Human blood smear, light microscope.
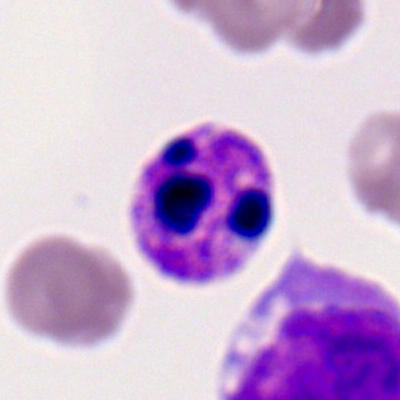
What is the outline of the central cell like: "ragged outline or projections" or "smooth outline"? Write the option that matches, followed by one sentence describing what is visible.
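Smooth outline. The cell outline is round to slightly oval with a smooth edge.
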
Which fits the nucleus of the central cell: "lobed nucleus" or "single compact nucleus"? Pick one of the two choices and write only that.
Lobed nucleus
